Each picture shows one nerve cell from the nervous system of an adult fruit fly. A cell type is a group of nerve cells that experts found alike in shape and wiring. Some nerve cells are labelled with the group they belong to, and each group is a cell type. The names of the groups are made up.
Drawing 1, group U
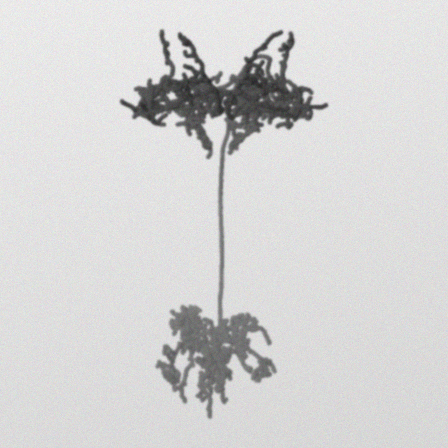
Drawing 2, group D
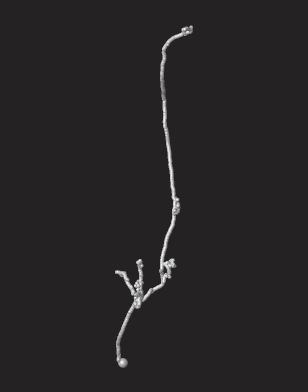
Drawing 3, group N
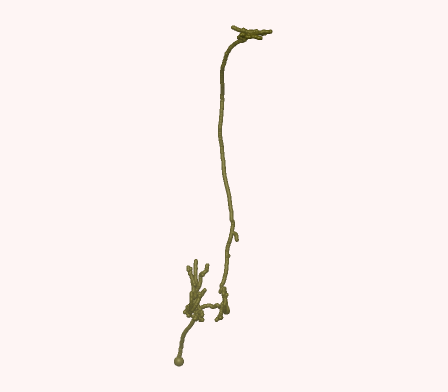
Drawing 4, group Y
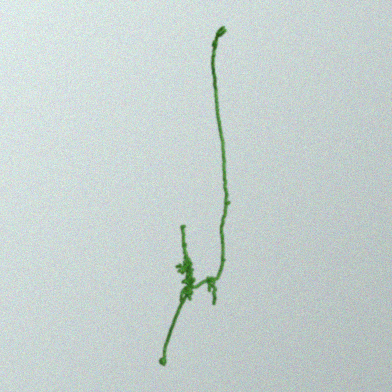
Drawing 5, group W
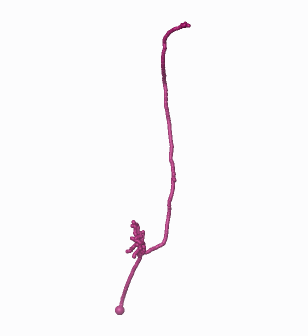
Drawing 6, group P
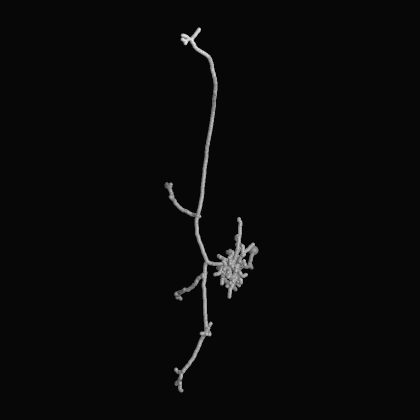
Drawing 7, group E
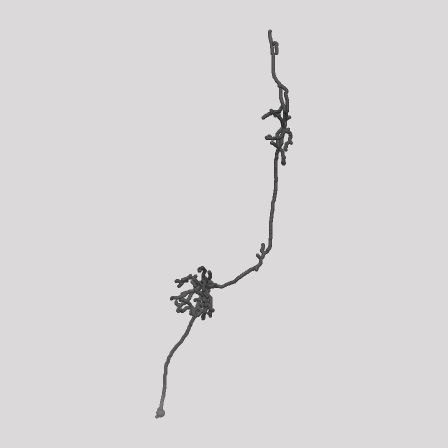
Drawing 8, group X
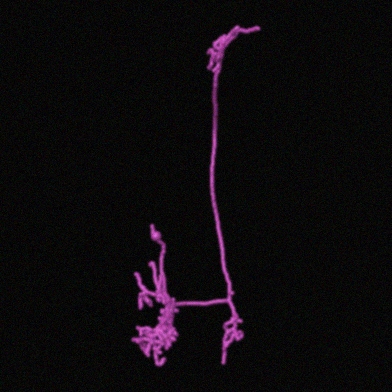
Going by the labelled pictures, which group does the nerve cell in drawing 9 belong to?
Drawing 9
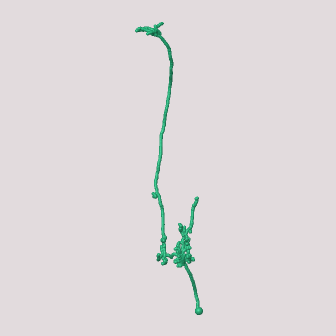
group N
